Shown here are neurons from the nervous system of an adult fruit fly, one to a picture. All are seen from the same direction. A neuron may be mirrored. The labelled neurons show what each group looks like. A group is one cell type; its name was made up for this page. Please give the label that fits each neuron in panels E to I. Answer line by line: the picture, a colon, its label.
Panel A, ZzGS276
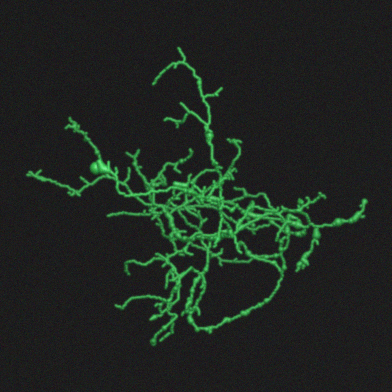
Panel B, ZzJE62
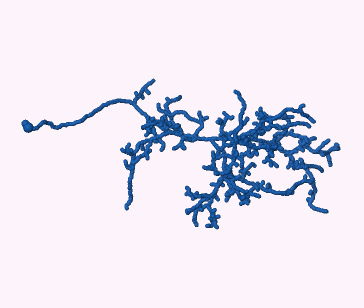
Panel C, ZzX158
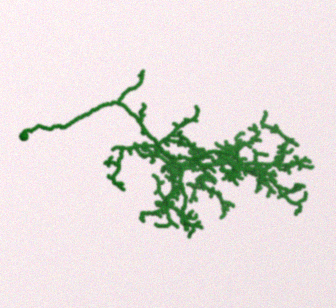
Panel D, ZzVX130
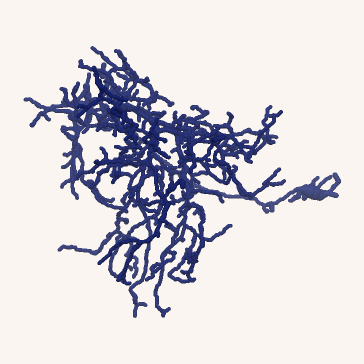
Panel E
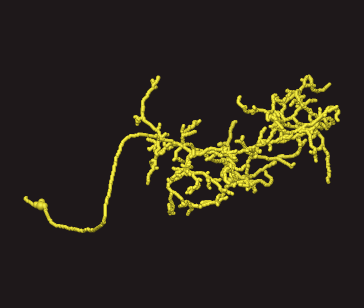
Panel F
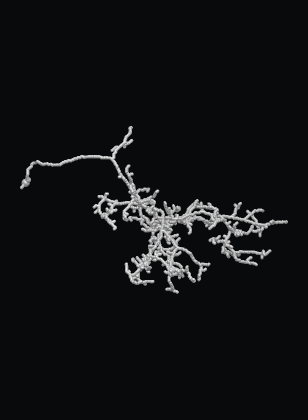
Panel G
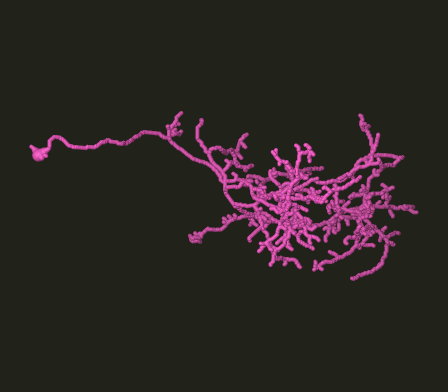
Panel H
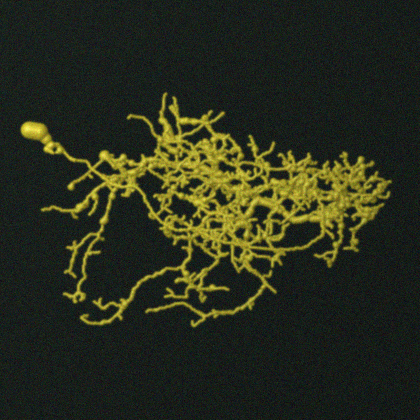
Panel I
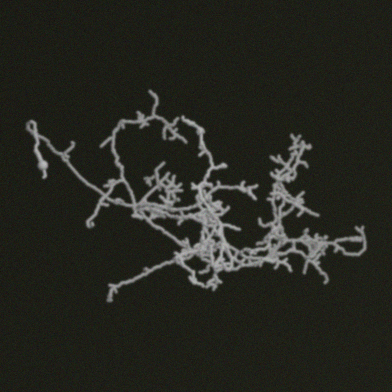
E: ZzGS276
F: ZzJE62
G: ZzX158
H: ZzVX130
I: ZzX158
